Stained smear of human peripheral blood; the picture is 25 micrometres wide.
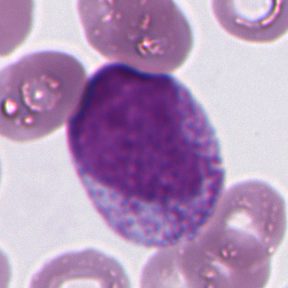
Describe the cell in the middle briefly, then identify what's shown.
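Notice first that the outline is smooth and oval. The nucleus fills the upper part, and most of the cytoplasm sits below it. Look closely there and you'll find many fine purple-red granules, but no vacuoles. This is a myelocyte.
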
